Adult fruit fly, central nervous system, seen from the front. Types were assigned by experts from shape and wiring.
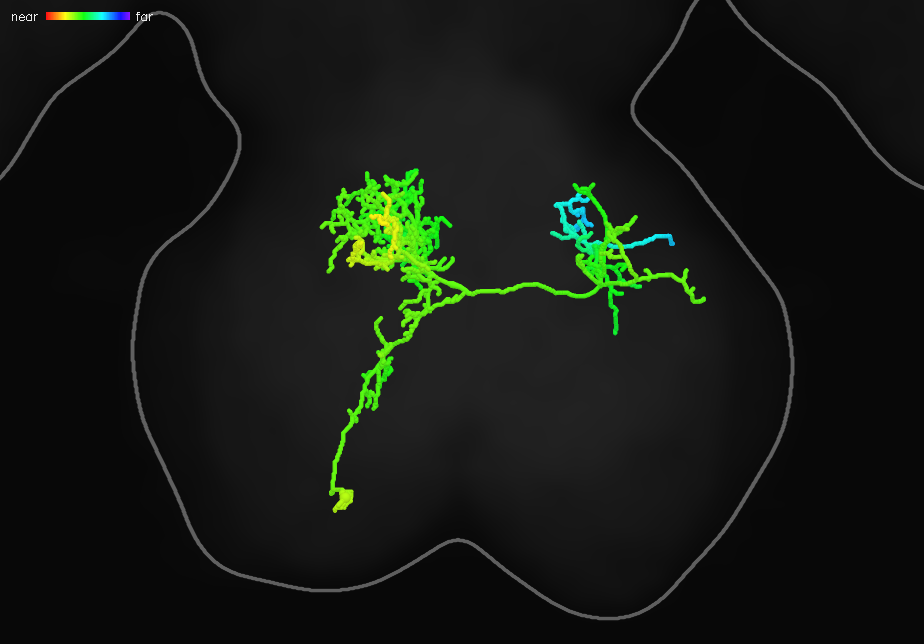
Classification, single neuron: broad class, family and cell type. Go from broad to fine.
nerve-cord intrinsic neuron; hemilineage 07B; IN07B033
